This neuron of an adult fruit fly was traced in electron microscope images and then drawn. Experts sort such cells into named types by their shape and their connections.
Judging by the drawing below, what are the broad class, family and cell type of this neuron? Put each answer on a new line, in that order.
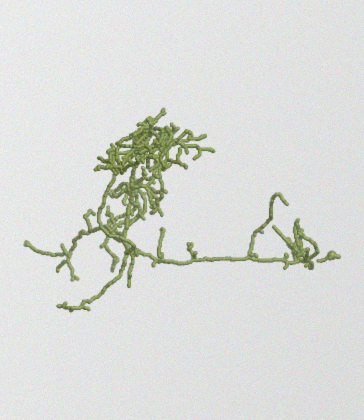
central-brain intrinsic neuron
hemilineage SMPpv2_ventral
VES204m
